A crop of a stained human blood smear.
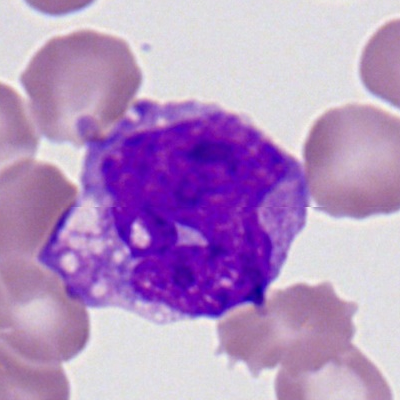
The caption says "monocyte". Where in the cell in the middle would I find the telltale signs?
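The nucleus of this monocyte is folded and convoluted, with indentations and overlapping parts.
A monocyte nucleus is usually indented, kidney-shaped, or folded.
Several small clear vacuoles lie in the cytoplasm, mostly on the left side of the cell.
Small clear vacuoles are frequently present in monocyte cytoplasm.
Both of these features go with the name. The chromatin is dark purple, in a lacy, uneven pattern of denser and paler areas, and a moderate rim of pale blue-grey cytoplasm surrounds the nucleus, widest on the left side.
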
